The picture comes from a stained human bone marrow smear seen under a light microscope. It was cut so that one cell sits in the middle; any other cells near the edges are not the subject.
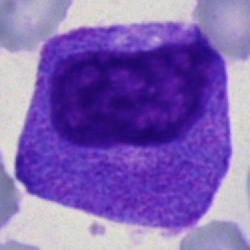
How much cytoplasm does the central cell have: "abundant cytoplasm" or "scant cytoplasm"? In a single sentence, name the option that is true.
Abundant cytoplasm fills the cell around its nucleus.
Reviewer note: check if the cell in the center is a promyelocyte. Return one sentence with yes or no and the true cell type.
Yes, the cell here in the middle is a promyelocyte.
